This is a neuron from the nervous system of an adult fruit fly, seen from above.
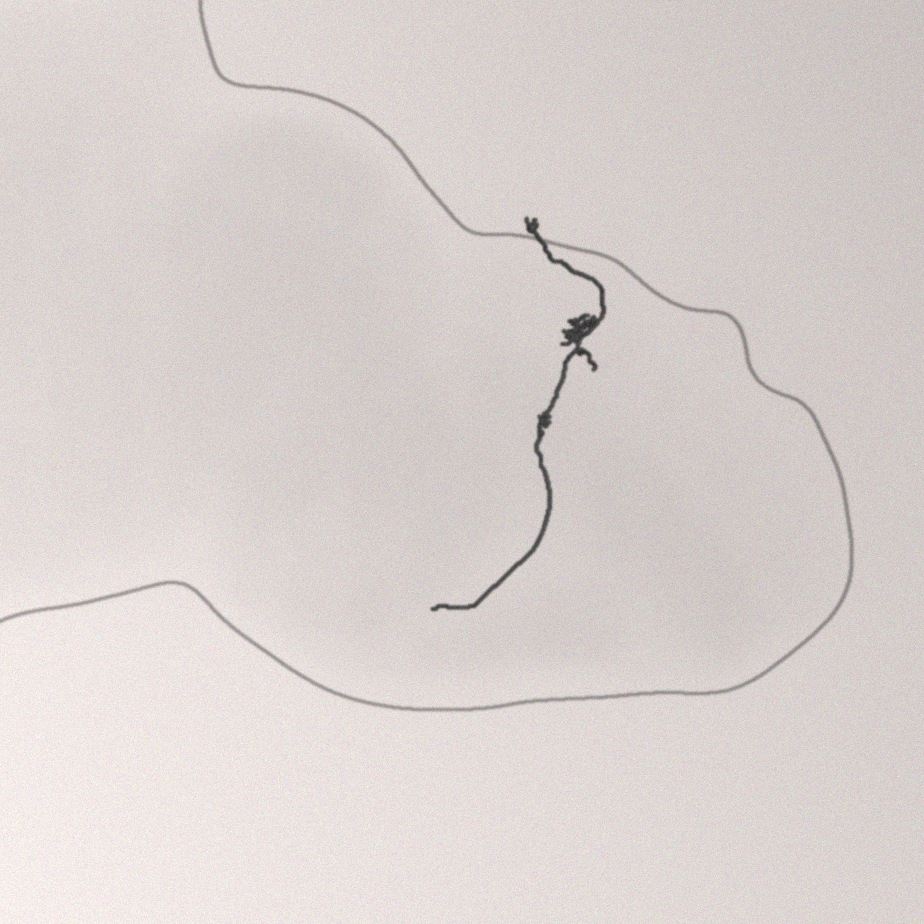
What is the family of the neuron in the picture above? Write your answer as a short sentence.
The family is Tm.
